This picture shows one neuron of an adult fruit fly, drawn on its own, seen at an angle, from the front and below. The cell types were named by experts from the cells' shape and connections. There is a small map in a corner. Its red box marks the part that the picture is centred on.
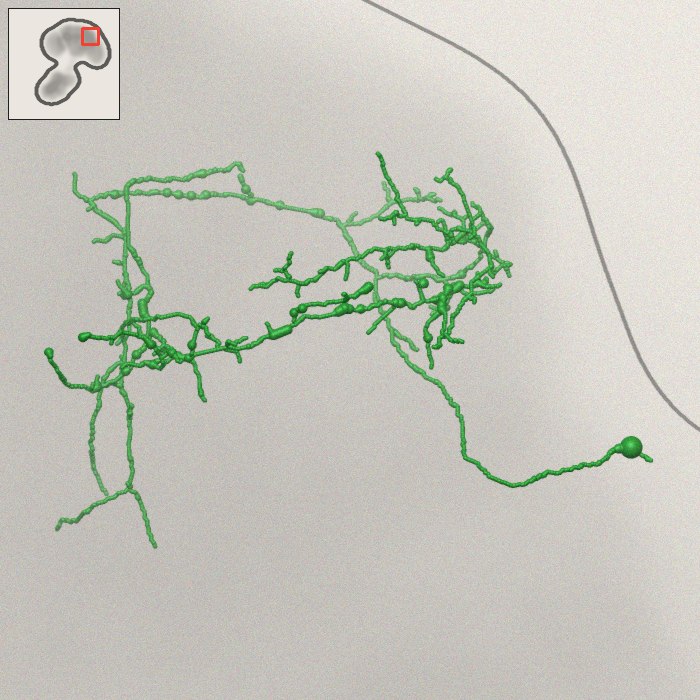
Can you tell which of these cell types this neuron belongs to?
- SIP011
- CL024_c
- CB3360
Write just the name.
CL024_c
